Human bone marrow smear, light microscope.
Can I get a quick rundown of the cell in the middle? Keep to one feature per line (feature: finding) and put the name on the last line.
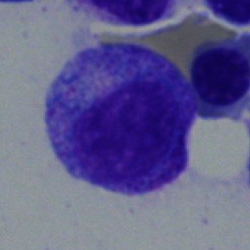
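Outline: rounded, smooth edge
Chromatin: finely textured, no coarse dark clumps
Cytoplasm: blue-staining
Vacuoles: none clearly seen
Name: myelocyte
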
